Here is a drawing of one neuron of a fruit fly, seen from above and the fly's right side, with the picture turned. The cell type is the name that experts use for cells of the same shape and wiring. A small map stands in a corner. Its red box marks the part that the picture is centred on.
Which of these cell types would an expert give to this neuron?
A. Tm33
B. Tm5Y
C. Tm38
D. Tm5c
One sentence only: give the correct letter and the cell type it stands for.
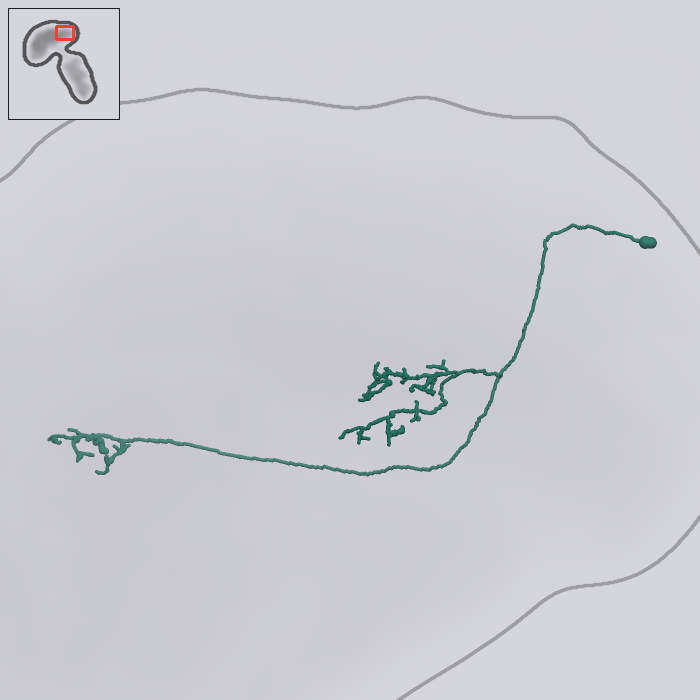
The cell type is Tm33 for the neuron, matching option A.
